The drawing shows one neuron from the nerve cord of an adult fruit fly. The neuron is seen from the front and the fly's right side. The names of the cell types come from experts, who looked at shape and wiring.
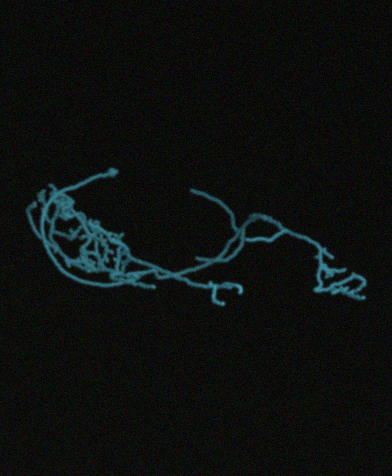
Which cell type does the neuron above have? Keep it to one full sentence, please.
The neuron belongs to cell type IN19B081.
